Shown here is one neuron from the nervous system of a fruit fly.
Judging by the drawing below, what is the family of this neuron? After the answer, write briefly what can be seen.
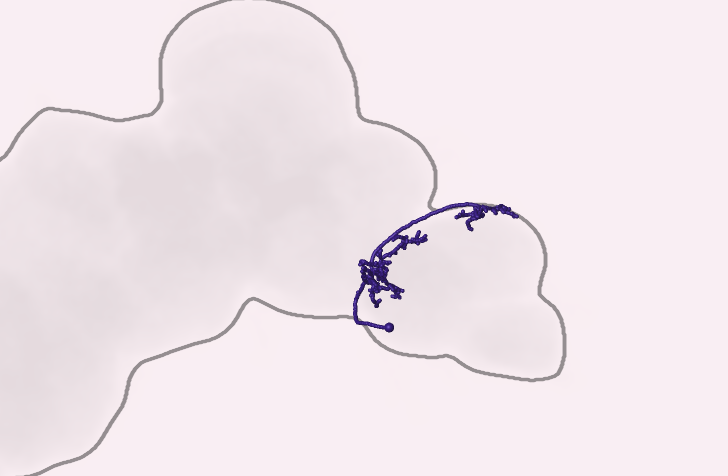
The family is hemilineage 01A. This is a nerve-cord intrinsic neuron. In this view it is wider than it is tall.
